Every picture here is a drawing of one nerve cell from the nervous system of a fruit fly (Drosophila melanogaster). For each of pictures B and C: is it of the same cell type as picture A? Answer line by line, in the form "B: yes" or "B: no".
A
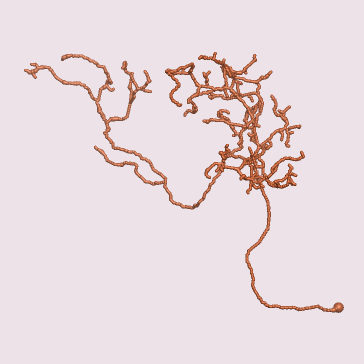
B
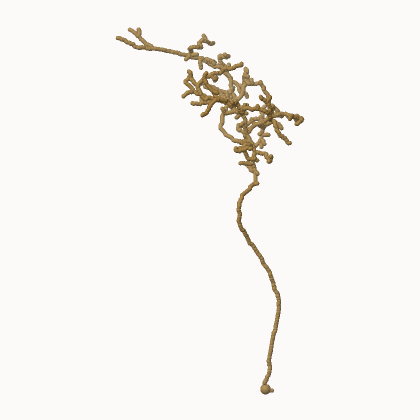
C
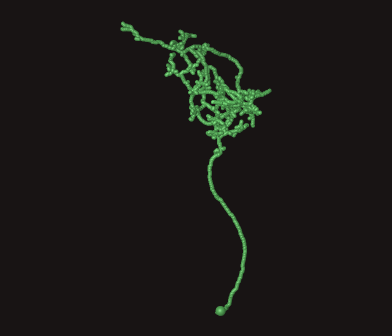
B: no
C: no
